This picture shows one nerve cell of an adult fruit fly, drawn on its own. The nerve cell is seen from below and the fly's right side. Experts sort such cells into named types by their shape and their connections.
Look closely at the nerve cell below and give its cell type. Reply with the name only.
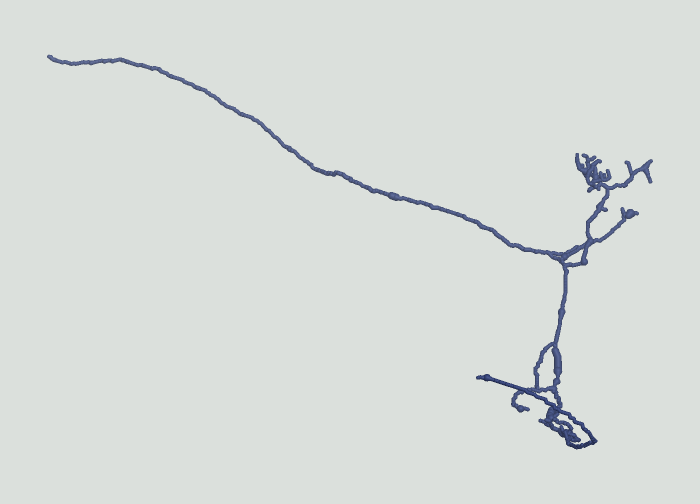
SNta03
